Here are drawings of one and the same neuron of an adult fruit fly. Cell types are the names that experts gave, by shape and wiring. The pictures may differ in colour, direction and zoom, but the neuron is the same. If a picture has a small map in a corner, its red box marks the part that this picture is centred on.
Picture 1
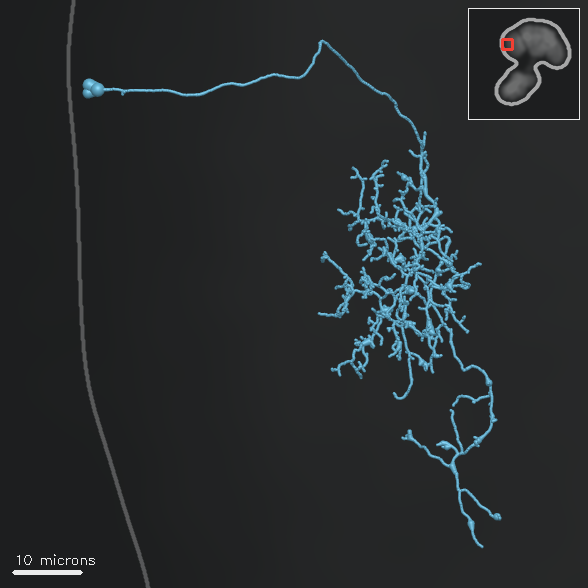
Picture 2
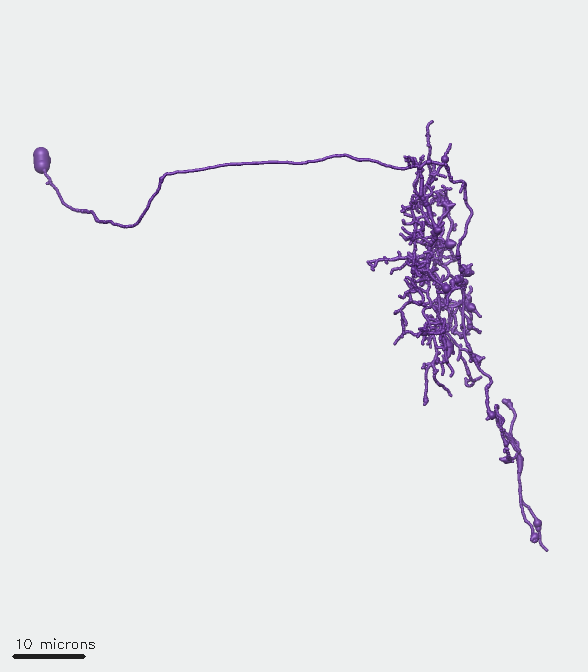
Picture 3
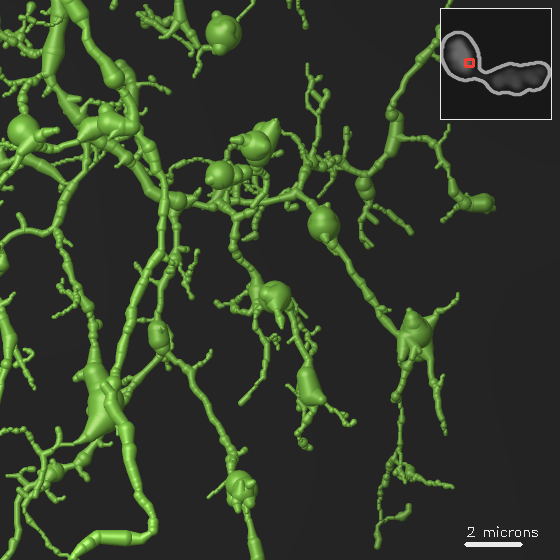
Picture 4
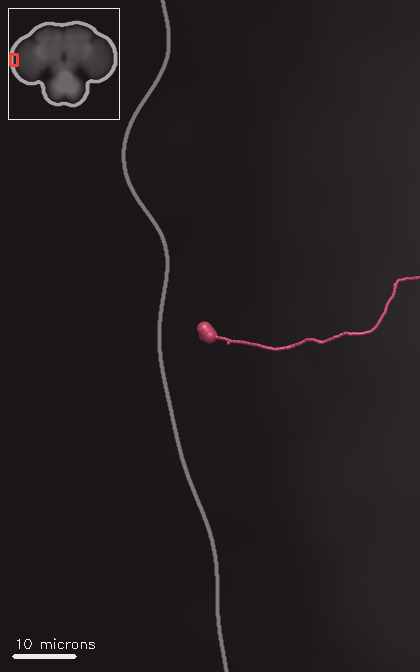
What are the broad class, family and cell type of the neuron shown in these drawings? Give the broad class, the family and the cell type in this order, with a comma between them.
optic-lobe intrinsic neuron, Cm, Cm6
